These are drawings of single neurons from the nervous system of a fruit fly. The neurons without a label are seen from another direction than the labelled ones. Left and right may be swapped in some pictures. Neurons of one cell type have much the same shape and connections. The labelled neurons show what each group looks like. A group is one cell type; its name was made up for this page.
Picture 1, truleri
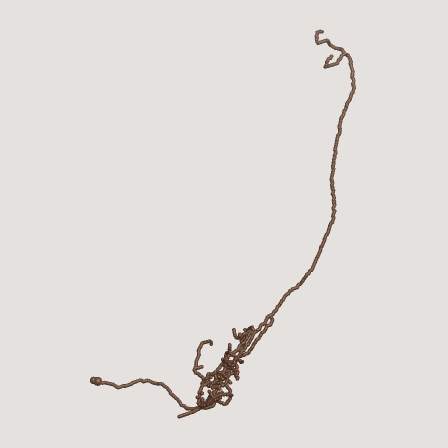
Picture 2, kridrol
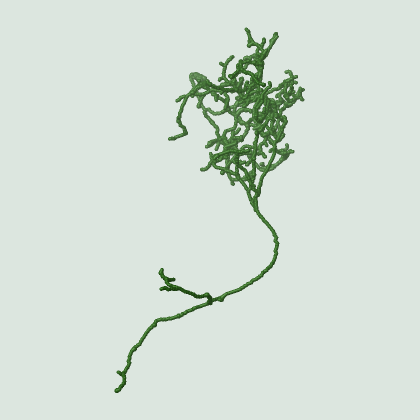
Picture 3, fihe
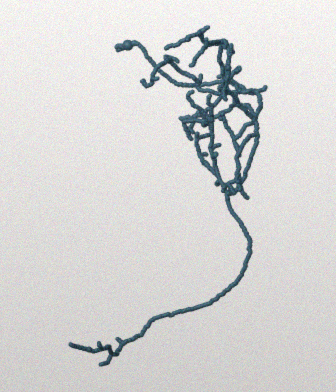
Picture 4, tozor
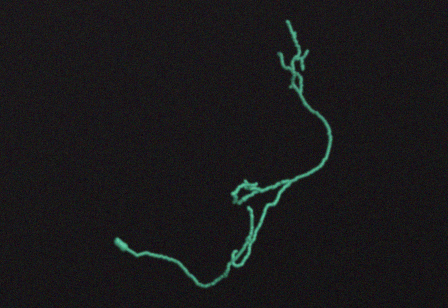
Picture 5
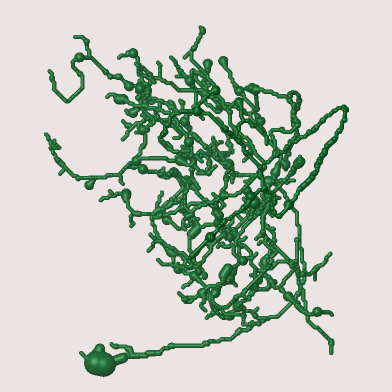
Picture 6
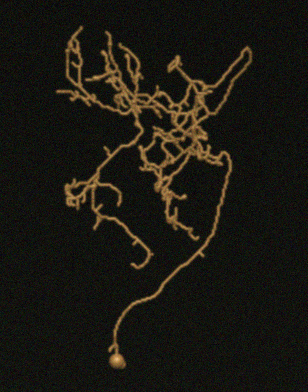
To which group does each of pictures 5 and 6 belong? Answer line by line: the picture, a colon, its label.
5: kridrol
6: fihe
